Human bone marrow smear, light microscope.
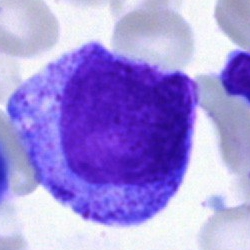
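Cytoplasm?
Blue; widest band on the left and lower side of the nucleus.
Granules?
Fine, reddish-purple, scattered through the cytoplasm.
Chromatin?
Dark purple, fairly evenly and finely textured.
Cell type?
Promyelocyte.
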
